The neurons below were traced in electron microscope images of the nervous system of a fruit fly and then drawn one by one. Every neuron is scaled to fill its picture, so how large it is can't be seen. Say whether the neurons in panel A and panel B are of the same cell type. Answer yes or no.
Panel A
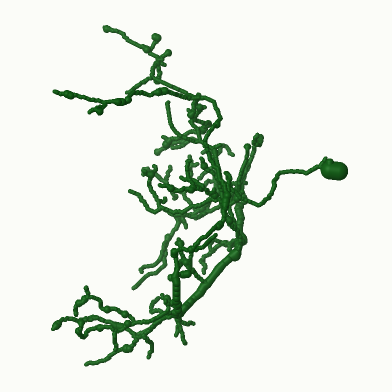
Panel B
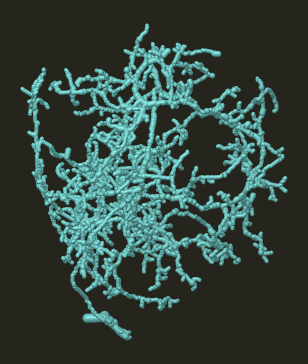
no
